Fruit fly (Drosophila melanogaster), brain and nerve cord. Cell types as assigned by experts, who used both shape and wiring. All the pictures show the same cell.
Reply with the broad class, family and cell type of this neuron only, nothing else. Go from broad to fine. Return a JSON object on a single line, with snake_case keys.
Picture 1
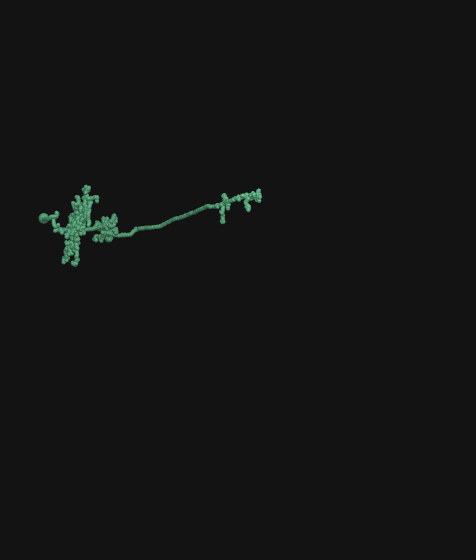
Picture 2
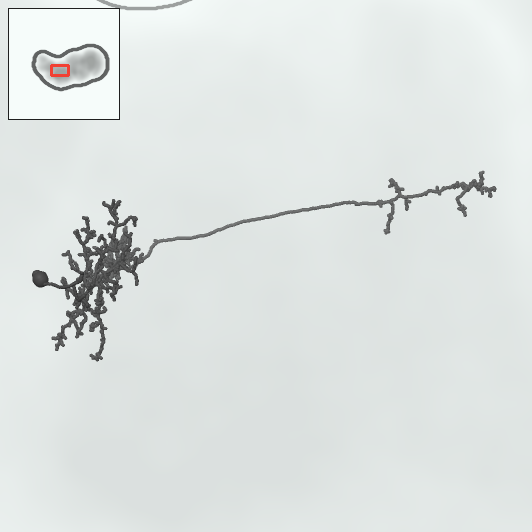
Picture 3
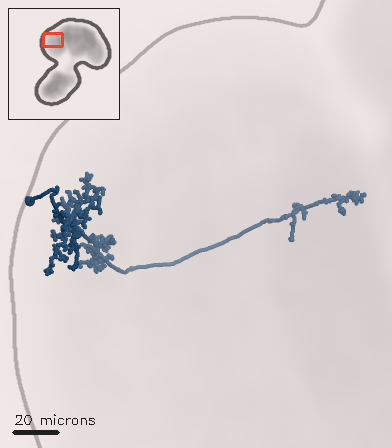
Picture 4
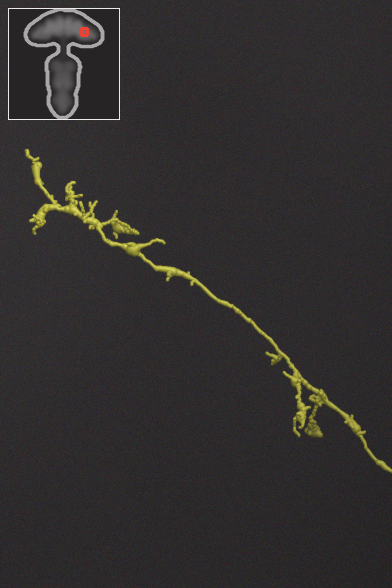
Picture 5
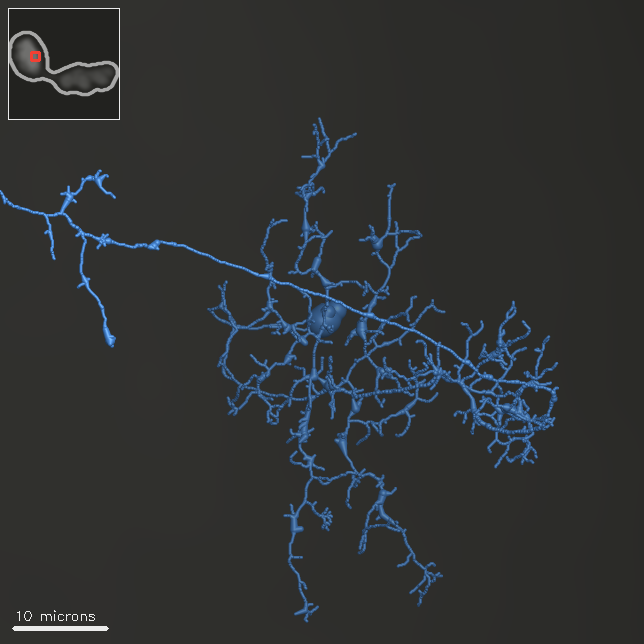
{"broad_class": "optic-lobe intrinsic neuron", "family": "Tm", "cell_type": "Tm16"}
